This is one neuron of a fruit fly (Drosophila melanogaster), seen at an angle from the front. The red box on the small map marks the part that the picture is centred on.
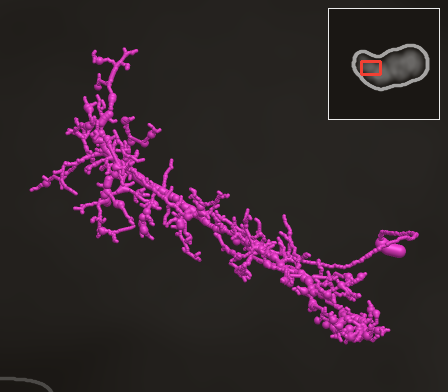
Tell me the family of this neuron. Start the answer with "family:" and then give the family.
family: hemilineage 09A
